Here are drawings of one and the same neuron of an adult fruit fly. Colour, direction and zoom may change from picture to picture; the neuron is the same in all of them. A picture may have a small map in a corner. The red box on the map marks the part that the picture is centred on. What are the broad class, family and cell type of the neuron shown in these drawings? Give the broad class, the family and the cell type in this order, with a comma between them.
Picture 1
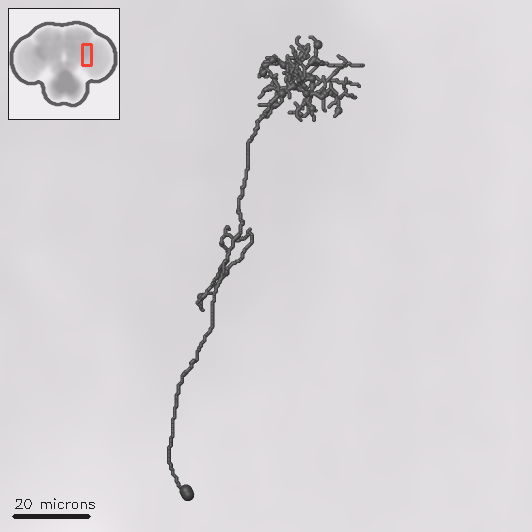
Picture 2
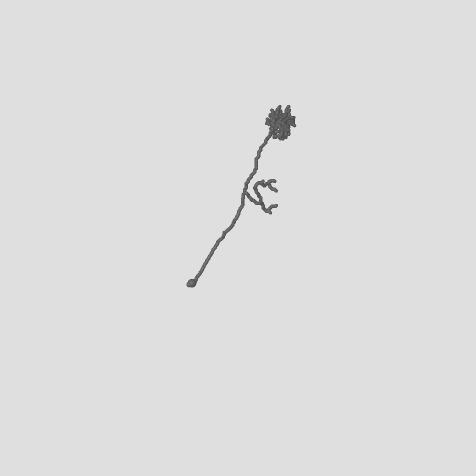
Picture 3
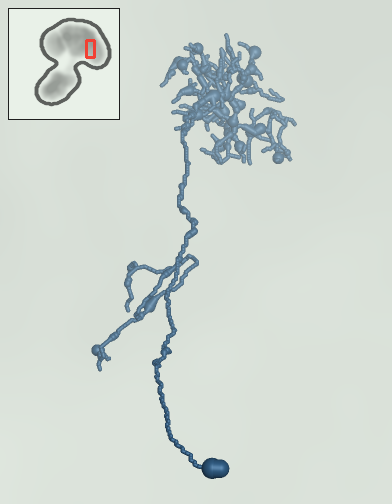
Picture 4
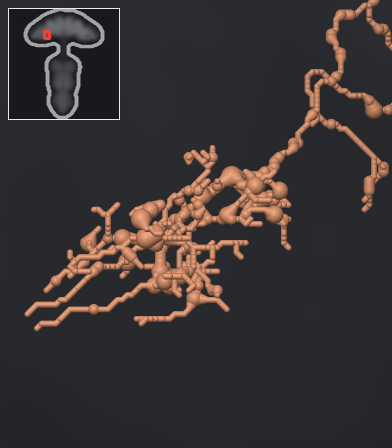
optic-lobe intrinsic neuron, Li, Li21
